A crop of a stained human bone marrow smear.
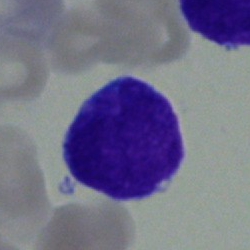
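Blast, in a bone marrow smear: the outline looks roughly round, though the upper edge is a little angular. The nucleus seems to fill nearly the whole cell, and its chromatin is dark purple, dense and fairly evenly stained throughout. I can't see any granules in it.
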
